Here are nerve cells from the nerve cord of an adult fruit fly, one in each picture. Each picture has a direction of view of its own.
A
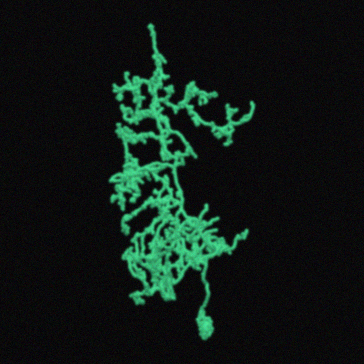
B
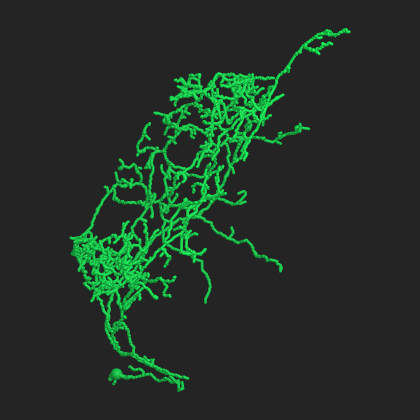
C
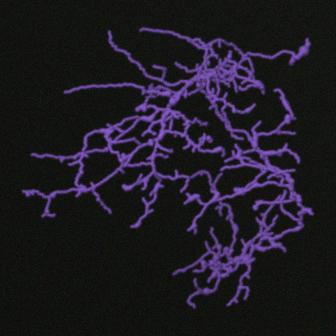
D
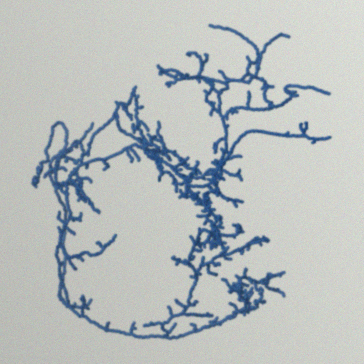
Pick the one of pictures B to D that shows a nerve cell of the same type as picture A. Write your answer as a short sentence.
Picture C shows a nerve cell of the same cell type.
